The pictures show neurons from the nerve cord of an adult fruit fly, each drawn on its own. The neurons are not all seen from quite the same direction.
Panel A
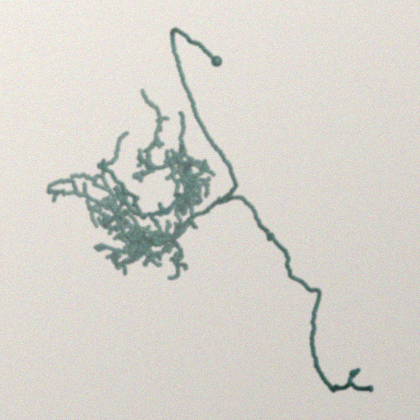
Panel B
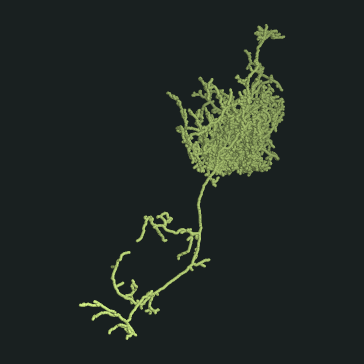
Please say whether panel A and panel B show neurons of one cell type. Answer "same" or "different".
different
